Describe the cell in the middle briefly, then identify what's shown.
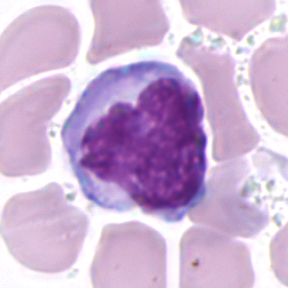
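Taking the nucleus first, a notch in its upper edge gives it a bean-like shape, and it lies off-centre toward the right side of the cell. Next, the cytoplasm is pale greyish-blue. Finally, that cytoplasm forms a wider rim on the left of the nucleus than on the right. The name is plasma cell.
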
